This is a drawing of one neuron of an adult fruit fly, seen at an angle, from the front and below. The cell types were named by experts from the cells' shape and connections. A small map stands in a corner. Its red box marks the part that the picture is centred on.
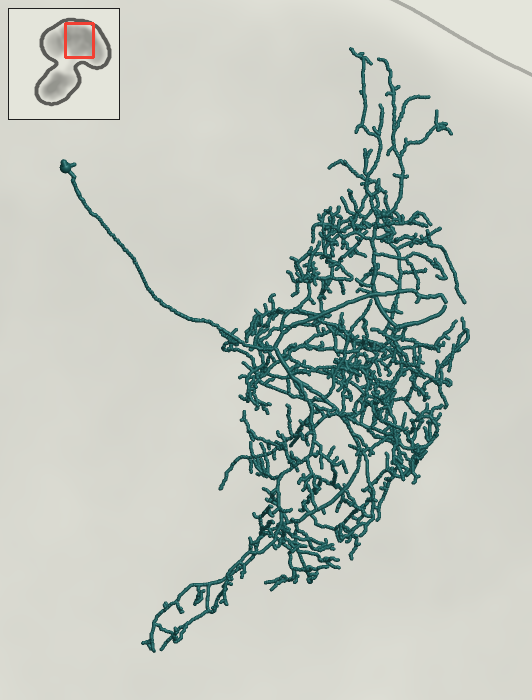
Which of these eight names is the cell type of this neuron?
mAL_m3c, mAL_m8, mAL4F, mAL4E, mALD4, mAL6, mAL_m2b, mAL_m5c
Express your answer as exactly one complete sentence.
This neuron is categorized as cell type mALD4.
